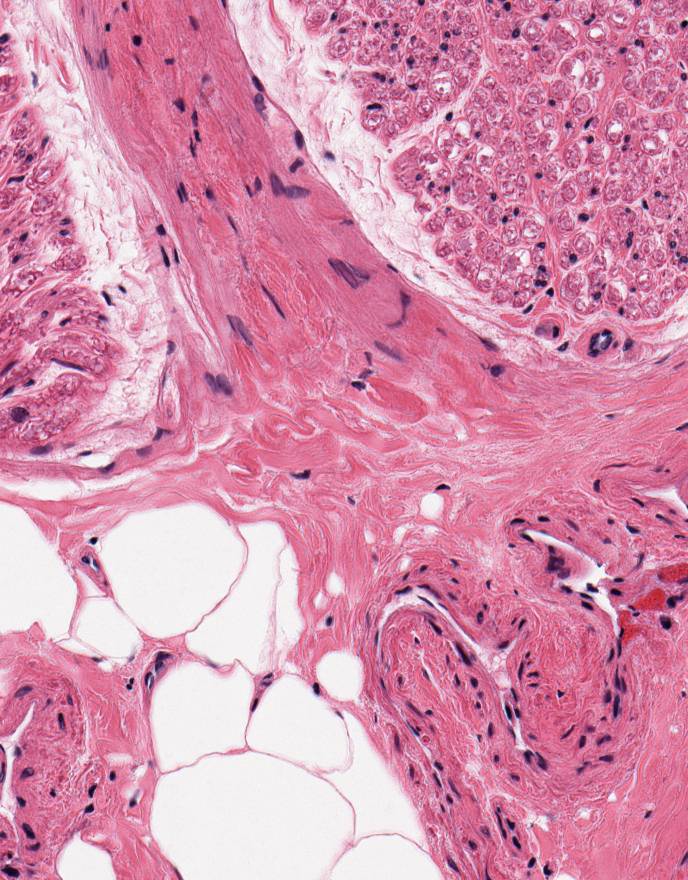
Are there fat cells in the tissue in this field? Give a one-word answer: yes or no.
Yes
